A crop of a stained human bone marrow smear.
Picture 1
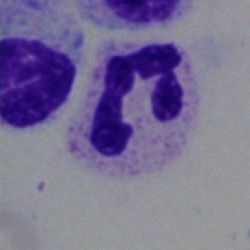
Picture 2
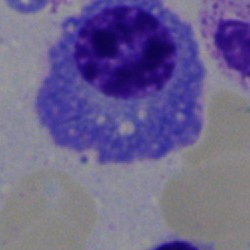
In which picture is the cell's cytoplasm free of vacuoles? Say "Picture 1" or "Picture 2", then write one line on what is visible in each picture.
Picture 1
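Picture 1: No vacuoles are seen in the cytoplasm.
Picture 2: Several small clear vacuoles lie in the cytoplasm below the nucleus.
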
